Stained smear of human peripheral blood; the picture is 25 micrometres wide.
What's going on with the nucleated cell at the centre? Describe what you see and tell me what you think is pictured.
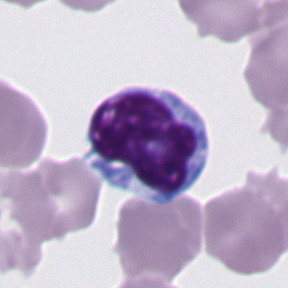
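Roughly round in outline, the cell has a nucleus that fills most of it. The cytoplasm is pale blue and shows no distinct granules. Answer: typical lymphocyte.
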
